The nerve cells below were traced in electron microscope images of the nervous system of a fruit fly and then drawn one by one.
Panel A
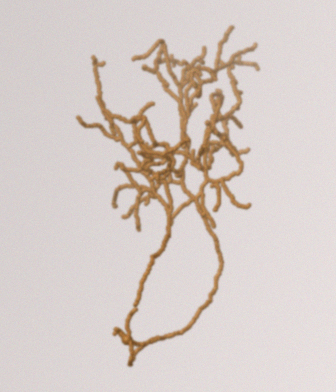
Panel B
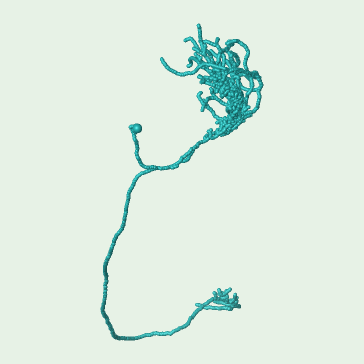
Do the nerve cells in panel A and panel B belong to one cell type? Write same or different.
different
